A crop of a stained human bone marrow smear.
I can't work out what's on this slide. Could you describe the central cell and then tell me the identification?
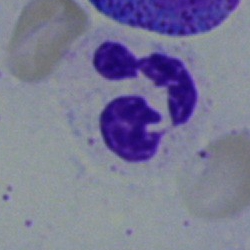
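Three lobes make up the nucleus, joined to one another by thin strands of nuclear material. The cytoplasm is plentiful and very pale lilac-grey. The outline is roughly round, with a faint, indistinct border. This is a segmented neutrophil.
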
